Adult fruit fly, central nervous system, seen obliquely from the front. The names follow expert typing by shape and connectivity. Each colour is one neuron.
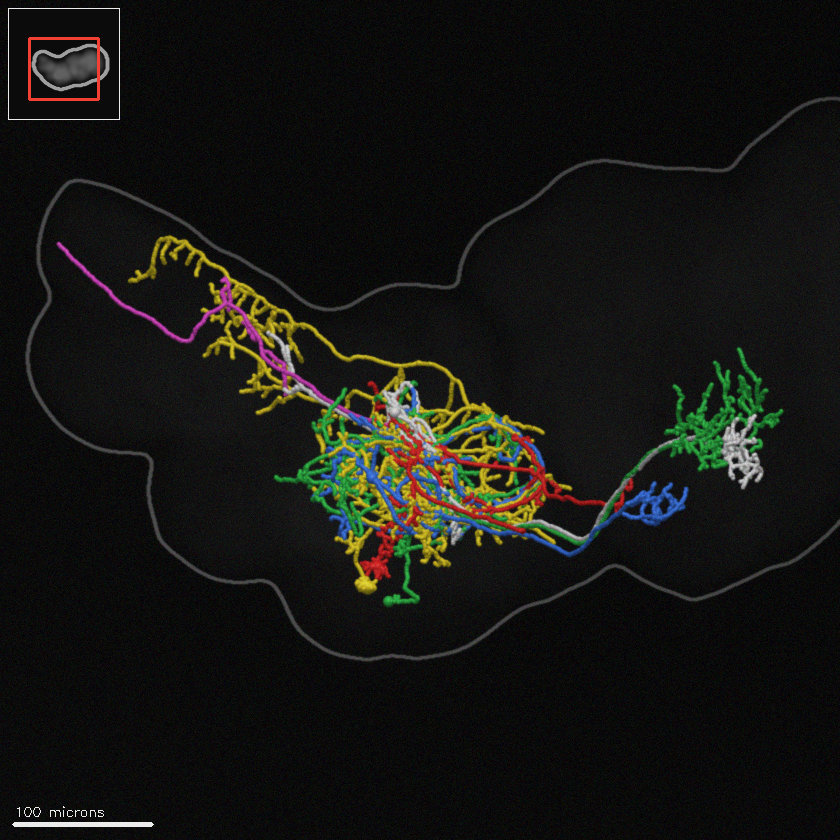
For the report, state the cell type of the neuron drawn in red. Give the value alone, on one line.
EA00B022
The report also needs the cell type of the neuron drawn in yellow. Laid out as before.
IN27X001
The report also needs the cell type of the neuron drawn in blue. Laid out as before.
ANXXX130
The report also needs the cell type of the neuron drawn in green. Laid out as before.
AN27X016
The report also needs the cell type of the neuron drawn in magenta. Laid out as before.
SNpp23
